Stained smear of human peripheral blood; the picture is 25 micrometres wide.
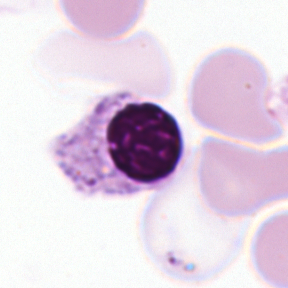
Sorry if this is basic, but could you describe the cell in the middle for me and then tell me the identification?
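Checking the cytoplasm first, nearly all of it lies to the left of the nucleus, and its outer edge on that side is ragged and irregular. Next, the nucleus: it reaches the edge of the cell on the right, and no nucleolus shows within it. Last, the name: normoblast.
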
